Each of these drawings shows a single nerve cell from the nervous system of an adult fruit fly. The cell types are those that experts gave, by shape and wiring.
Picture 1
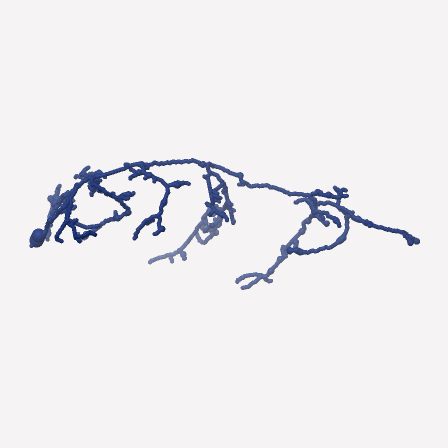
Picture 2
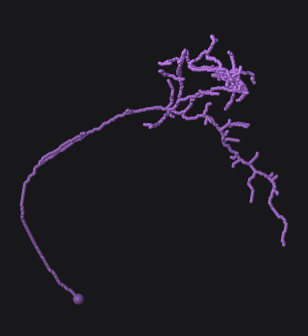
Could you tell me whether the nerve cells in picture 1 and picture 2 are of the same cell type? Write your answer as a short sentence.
They are of different cell types.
